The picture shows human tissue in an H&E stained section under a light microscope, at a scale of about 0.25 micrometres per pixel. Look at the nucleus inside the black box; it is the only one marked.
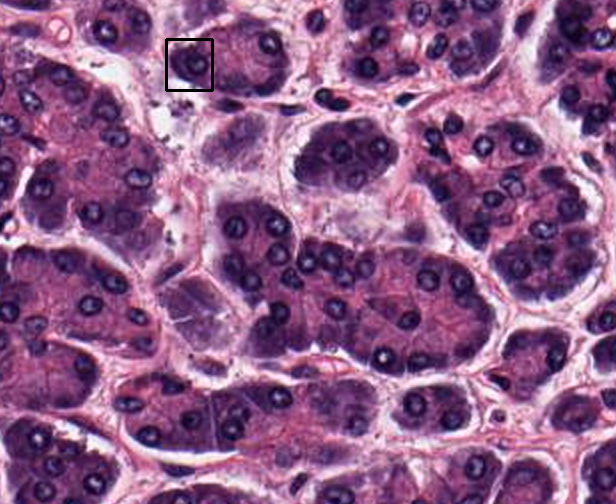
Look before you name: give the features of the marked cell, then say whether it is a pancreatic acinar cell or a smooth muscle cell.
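The nucleus is round, with a dark, well-defined rim and a paler centre. The cytoplasm is purple and finely granular, and fills the cell around the nucleus. The cell lies at the outer edge of a rounded cluster of closely packed cells, beside pale, loose tissue with thin pink fibres. Type of cell: pancreatic acinar cell.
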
